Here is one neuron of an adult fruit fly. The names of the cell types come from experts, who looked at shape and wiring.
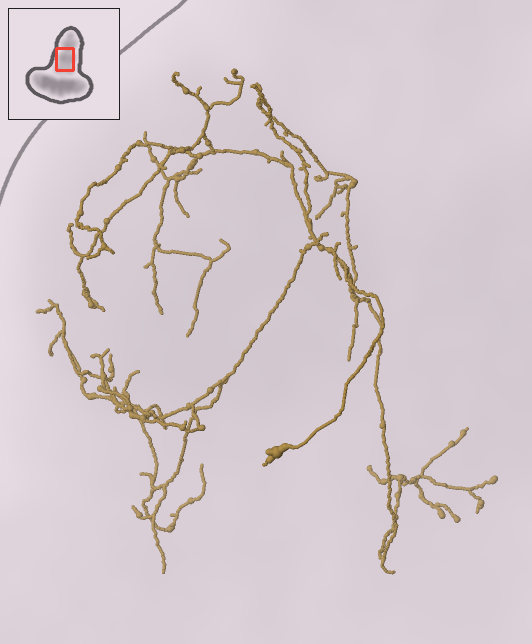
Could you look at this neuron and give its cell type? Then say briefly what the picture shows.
The cell type is IN05B064_b. This is a nerve-cord intrinsic neuron. Dozens of branch ends can be seen. As drawn here it is about as wide as it is tall.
